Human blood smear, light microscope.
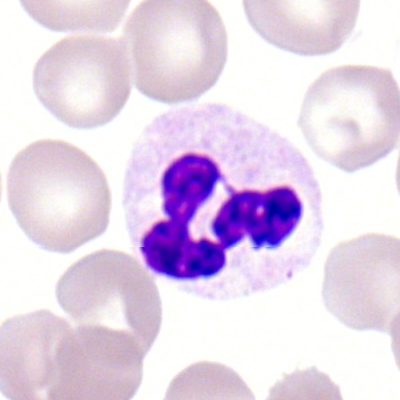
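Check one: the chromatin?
Dense, dark purple and coarsely clumped, with no nucleoli visible.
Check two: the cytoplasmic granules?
Fine and faint rather than large and coloured; no vacuoles seen.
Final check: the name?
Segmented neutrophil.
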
